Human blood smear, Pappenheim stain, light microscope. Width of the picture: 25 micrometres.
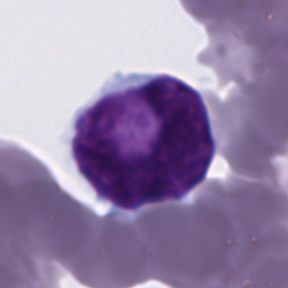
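Hairy cell: here the nucleus, round in outline and about 12 micrometres across, seems to fill almost the whole cell. I can see only a very thin rim of cytoplasm around it, and what little shows is pale blue. In the centre-left of the nucleus there is a paler pinkish-purple patch.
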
